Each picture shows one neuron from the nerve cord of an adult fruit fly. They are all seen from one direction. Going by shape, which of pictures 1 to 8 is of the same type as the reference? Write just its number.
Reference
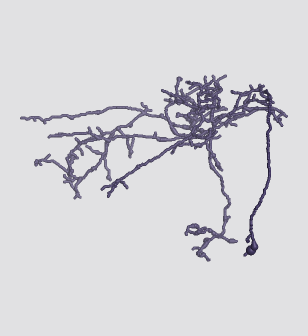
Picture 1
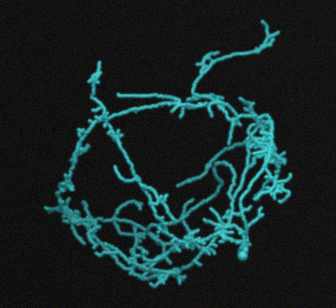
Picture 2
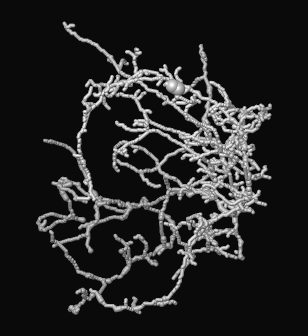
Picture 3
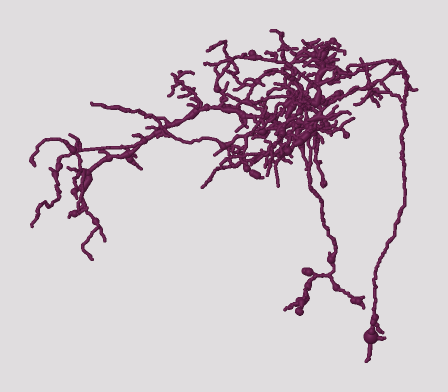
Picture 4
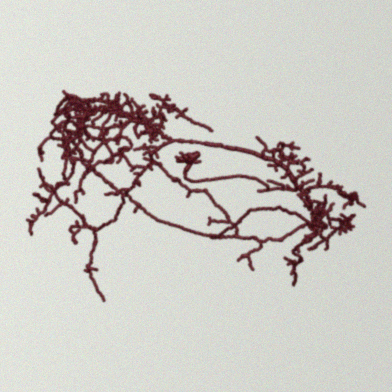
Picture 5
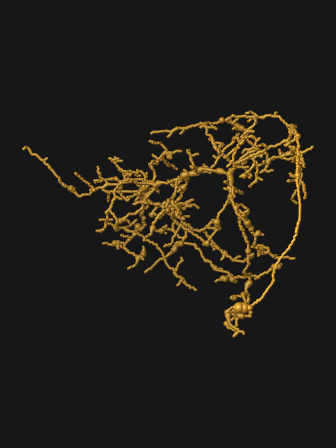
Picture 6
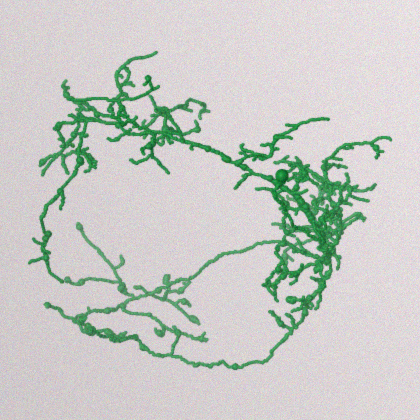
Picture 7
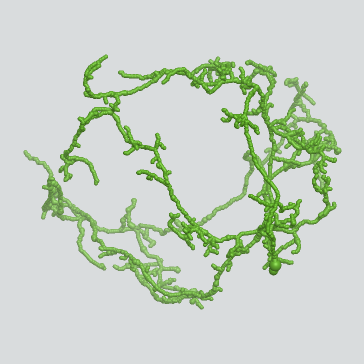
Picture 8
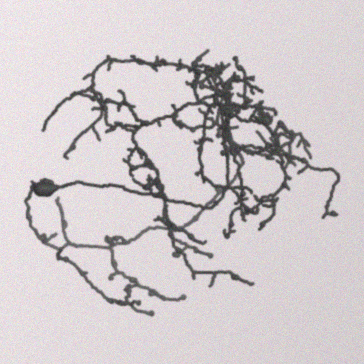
3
